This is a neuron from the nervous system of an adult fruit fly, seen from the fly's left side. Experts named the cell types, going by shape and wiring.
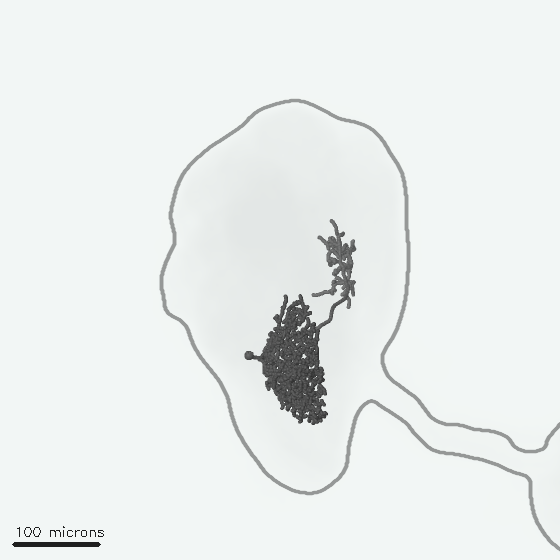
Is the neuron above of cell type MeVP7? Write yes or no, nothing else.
no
